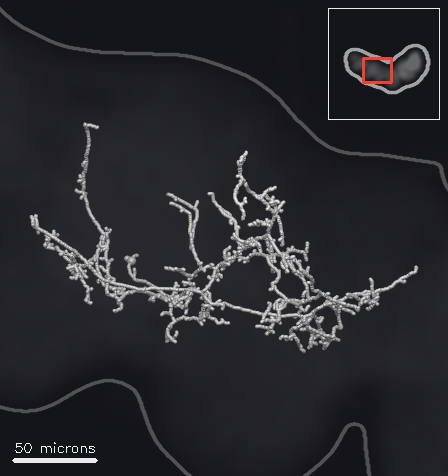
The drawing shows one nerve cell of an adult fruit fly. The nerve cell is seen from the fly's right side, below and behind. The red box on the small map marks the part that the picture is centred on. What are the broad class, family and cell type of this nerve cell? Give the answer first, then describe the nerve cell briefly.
It is a nerve-cord intrinsic neuron. The family is hemilineage 11A. Its cell type is IN11A002. By the scale bar it is about 250 microns wide in this view. The picture shows dozens of branch ends.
